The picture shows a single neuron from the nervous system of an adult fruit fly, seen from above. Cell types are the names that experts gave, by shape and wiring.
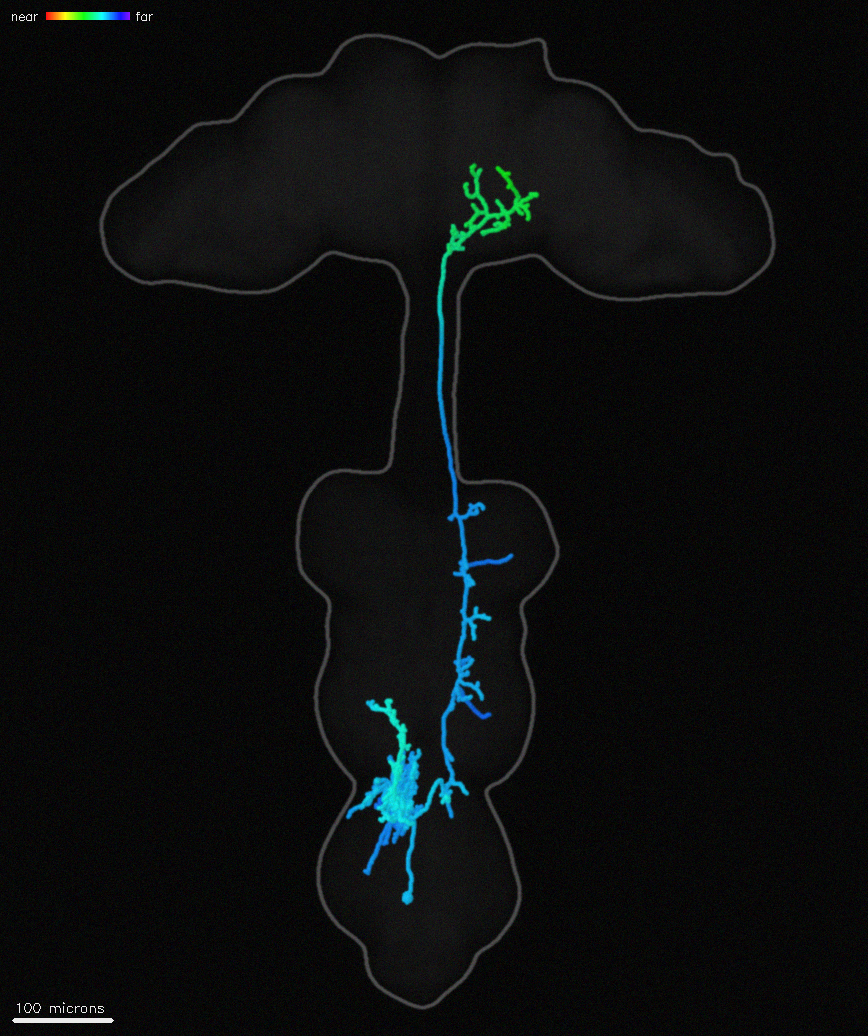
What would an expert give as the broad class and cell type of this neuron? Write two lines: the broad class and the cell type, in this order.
ascending neuron
ANXXX132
